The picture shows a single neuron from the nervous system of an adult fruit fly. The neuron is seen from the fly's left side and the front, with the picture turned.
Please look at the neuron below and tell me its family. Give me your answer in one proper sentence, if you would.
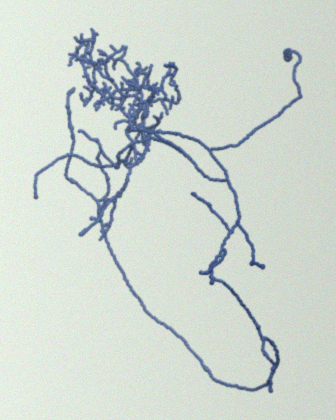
The family designation of this neuron is hemilineage LALa1_posterior.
